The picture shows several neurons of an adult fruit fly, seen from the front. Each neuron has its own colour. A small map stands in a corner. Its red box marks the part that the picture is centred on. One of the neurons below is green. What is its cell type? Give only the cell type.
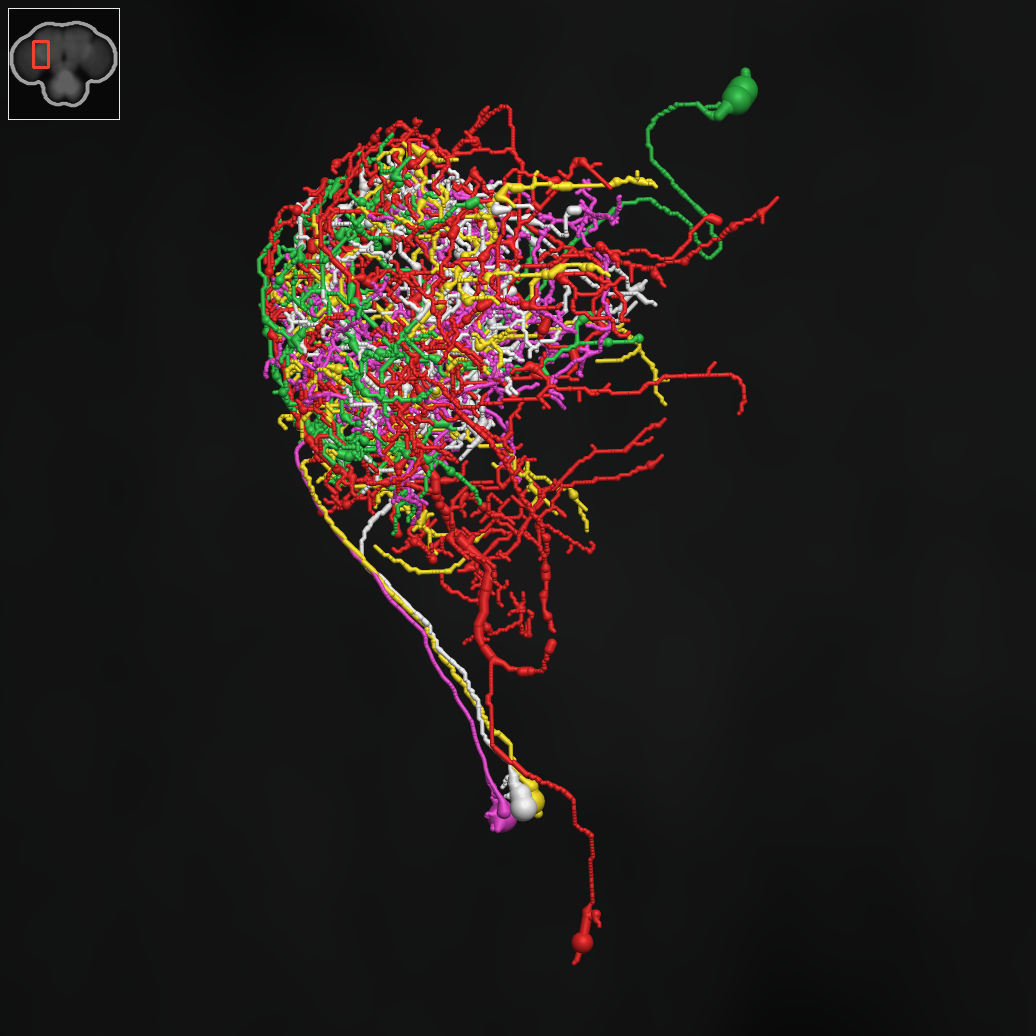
AVLP465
